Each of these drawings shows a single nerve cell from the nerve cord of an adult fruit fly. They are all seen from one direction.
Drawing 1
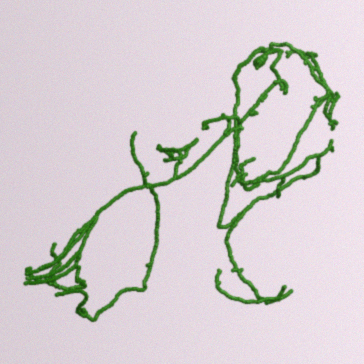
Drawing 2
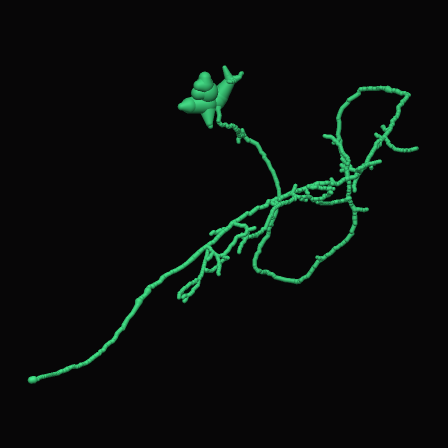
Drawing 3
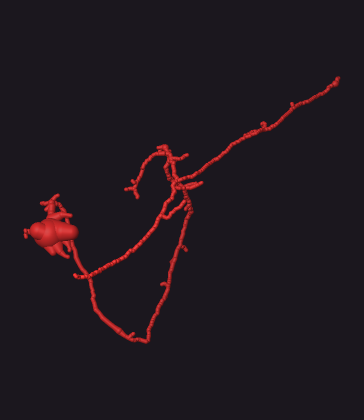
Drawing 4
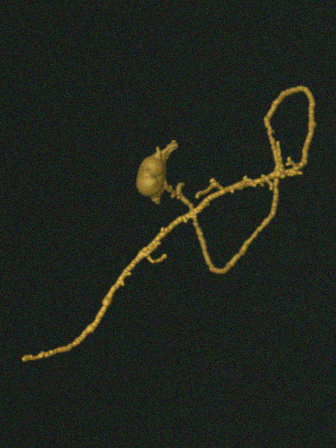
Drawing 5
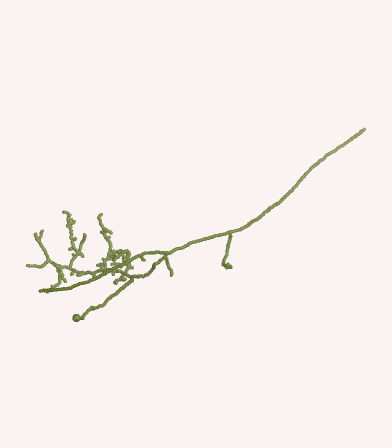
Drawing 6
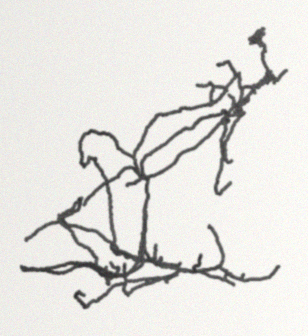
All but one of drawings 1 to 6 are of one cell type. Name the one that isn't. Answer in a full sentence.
The nerve cell in drawing 5 is of another cell type than the rest.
